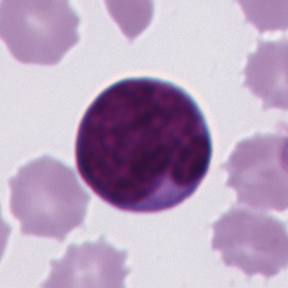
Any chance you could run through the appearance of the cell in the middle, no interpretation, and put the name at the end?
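Cytoplasm appears only as a thin, pale blue crescent at the lower right of the cell and contains no visible granules. No nucleolus can be made out in the nucleus. Answer: myeloblast.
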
